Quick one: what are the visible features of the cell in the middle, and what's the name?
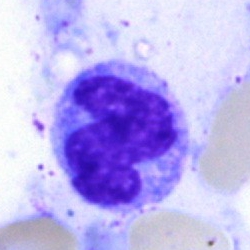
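Roughly round outline on this cell. Its nucleus is folded into a curved shape with deep indentations and fills most of the cell. There aren't any large dark granules in the cytoplasm. We're looking at a monocyte.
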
